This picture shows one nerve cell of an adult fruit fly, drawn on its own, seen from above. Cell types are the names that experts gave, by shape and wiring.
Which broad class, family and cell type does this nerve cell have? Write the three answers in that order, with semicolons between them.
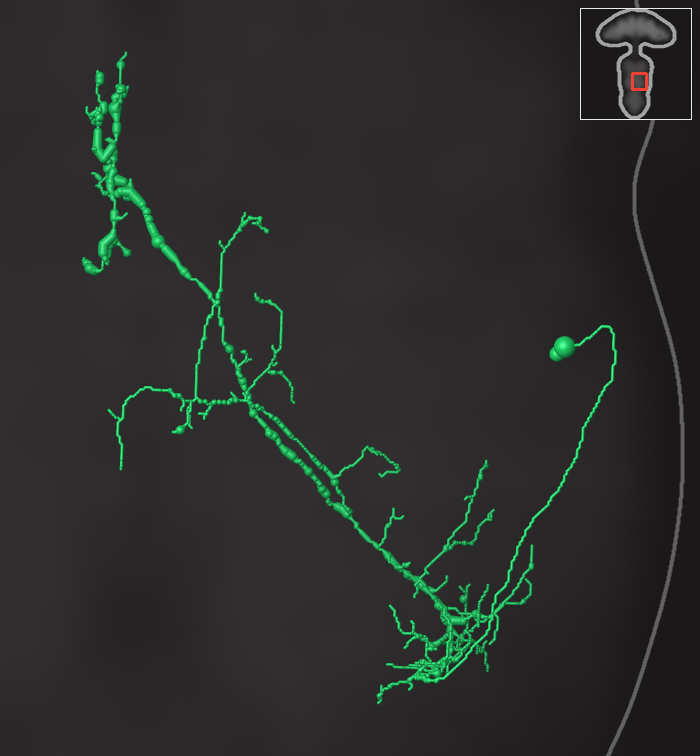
nerve-cord intrinsic neuron; hemilineage 19A; IN19A069_b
